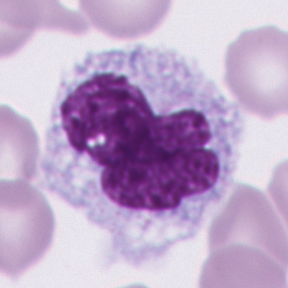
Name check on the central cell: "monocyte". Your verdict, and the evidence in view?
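Nucleus: folded into several overlapping lobes, pointing to monocyte.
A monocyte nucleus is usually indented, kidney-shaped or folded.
No visible nucleoli: compatible with both.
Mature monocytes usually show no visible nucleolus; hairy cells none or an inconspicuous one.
Wide pale grey-blue cytoplasmic rim: compatible with both.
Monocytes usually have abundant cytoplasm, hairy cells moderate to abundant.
Many fine, faint lilac granules: monocyte.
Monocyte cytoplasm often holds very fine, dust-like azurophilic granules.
Slightly ragged border without distinct projections: against hairy cell.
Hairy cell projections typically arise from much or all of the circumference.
Conclusion: monocyte fits.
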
